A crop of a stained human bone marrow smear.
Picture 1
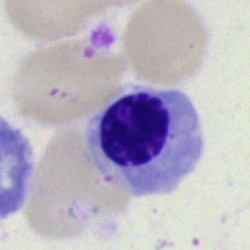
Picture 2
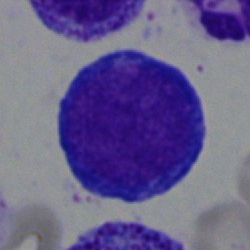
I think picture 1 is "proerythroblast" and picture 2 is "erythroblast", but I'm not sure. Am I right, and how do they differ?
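Erythroblast in picture 1; proerythroblast in picture 2. Chromatin: dark purple and coarsely clumped in picture 1; fine and evenly spread, without coarse clumps, in picture 2. Cytoplasm: pale blue in picture 1; in picture 2 only a thin deep-blue rim around the nucleus.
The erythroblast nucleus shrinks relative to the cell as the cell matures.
Nucleus in picture 1 off-centre, toward the upper left. No nucleolus visible in picture 1.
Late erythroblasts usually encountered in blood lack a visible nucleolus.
Outline in picture 1 angular, not smoothly round. Granules: none in either cytoplasm.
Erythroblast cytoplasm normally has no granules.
No vacuoles in picture 2.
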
